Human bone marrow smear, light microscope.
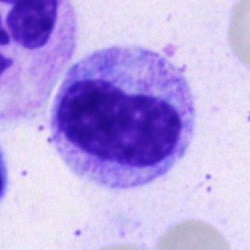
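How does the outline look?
Round and smooth.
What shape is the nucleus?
Bean-shaped, with a shallow notch on its upper edge.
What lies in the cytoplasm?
Fine pinkish-purple granules, scattered through pale greyish-blue.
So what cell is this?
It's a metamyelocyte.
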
